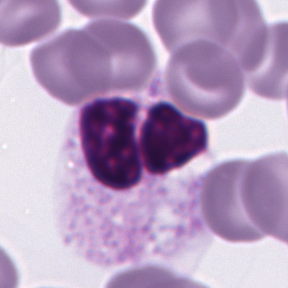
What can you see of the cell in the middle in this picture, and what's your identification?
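The nucleus is divided into two lobes lying side by side, and neither lobe shows a nucleolus. It occupies the upper part of the cell, leaving most of the cytoplasm below. That cytoplasm is plentiful and very pale pink. Cell: segmented neutrophil.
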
